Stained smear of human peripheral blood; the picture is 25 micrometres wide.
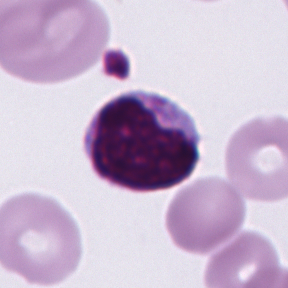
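Typical lymphocyte, centre of field. Outline smooth, nearly round; cell about 10 by 9 micrometres, nucleus about 9 by 7 micrometres. Chromatin dark, coarsely clumped. Cytoplasm a narrow crescent, mainly upper right; no vacuoles.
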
